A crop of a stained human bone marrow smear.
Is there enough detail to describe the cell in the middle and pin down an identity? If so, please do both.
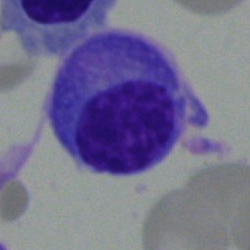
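Look at the edge first: the outline is round to slightly oval, and smooth. Now the cytoplasm, which stains deep blue, with no distinct granules in it. Notice the small purple tag projecting from the right edge. This cell is a plasma cell.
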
